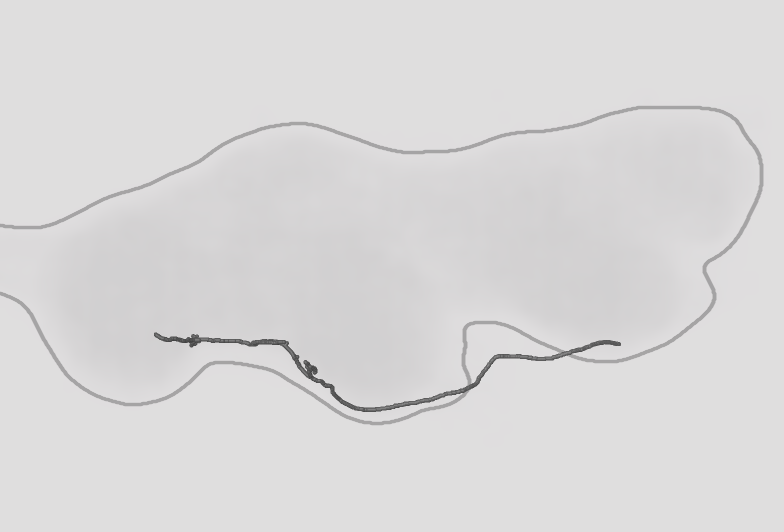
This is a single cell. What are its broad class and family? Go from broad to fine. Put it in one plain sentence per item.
A sensory neuron entering the nerve cord of class mechanosensory tactile.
